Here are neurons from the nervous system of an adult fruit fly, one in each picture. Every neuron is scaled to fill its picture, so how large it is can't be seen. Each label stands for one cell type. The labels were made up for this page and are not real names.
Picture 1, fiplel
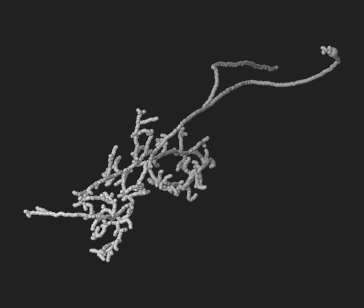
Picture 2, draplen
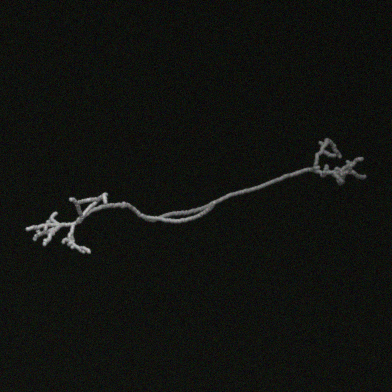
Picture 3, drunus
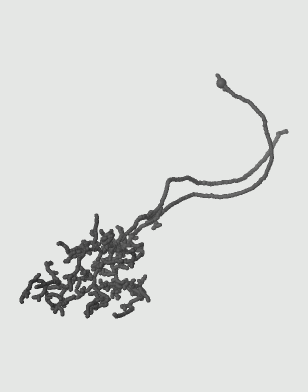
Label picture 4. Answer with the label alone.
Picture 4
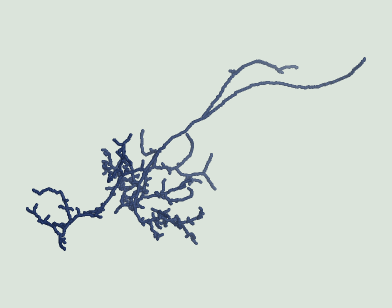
fiplel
